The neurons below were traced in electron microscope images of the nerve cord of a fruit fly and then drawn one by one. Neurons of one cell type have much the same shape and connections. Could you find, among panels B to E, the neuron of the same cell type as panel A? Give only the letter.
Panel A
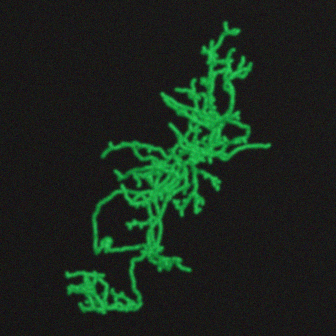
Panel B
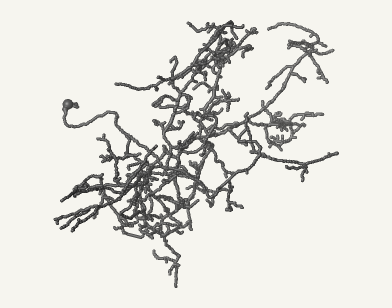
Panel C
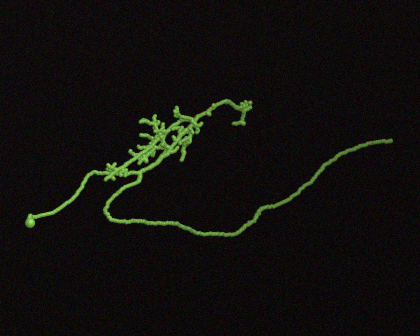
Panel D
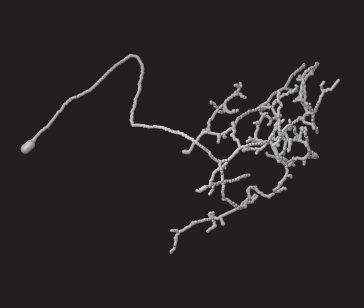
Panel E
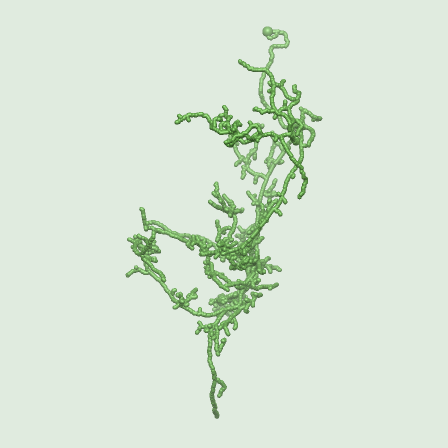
E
